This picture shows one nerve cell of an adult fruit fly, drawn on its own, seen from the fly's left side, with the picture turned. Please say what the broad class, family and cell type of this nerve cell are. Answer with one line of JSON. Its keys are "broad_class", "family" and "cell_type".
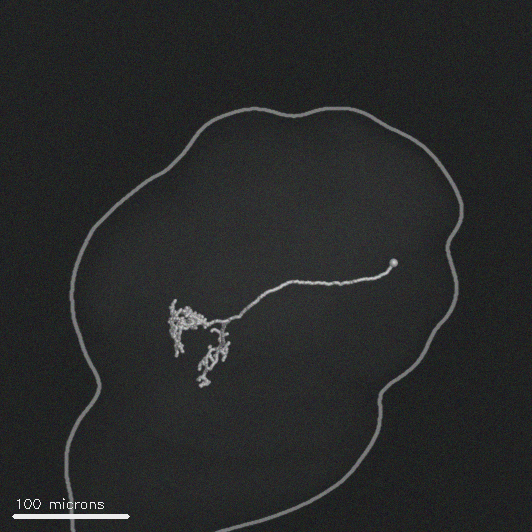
{"broad_class": "central-brain intrinsic neuron", "family": "hemilineage DM1_antero_ventral", "cell_type": "CB1394_b"}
